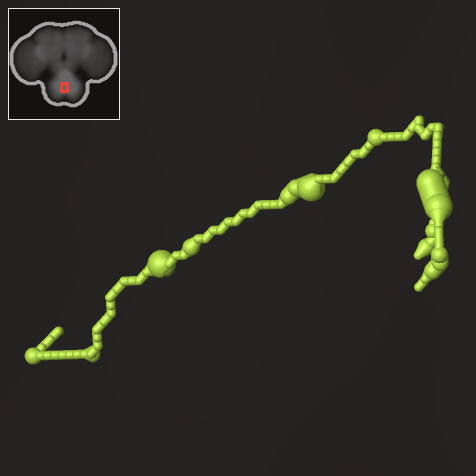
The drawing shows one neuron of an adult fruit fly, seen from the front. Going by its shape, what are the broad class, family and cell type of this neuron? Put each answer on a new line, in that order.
sensory neuron entering the nerve cord
class chemosensory
SNch10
